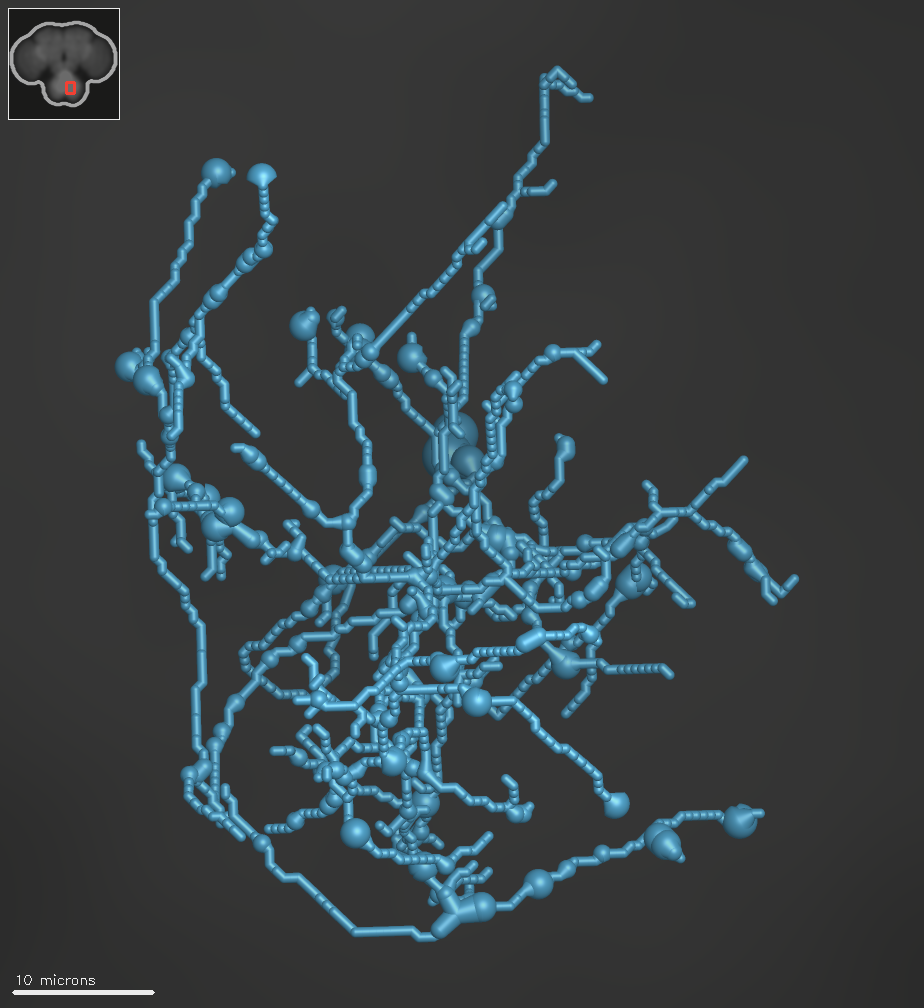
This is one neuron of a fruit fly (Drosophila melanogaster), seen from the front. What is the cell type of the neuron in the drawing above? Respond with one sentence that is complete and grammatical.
This neuron is an instance of the cell type IN01B062.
